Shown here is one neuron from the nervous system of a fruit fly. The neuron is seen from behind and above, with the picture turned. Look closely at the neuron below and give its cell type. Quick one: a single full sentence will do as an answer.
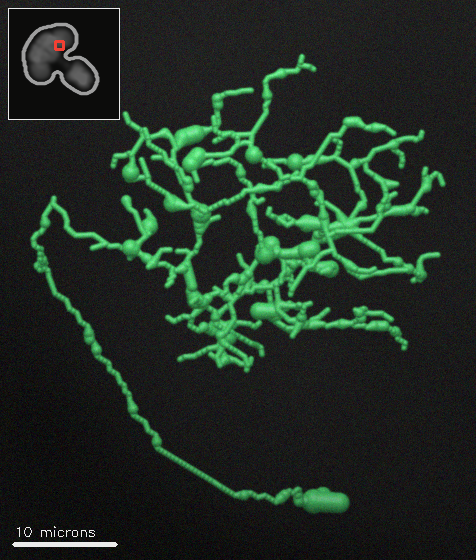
It is to cell type Li22 that the neuron belongs.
